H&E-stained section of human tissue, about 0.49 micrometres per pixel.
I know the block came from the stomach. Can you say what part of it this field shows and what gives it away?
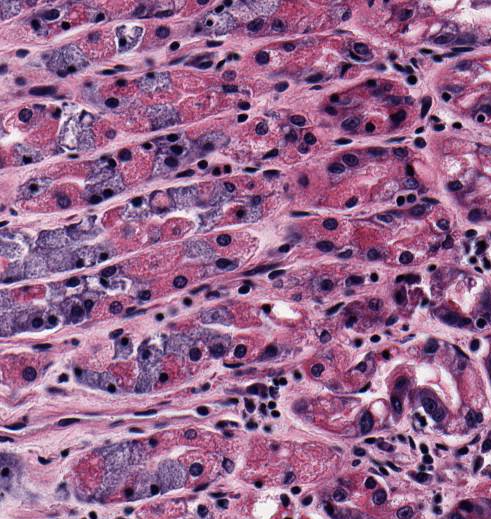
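Fundic glands. Glands closely packed and elongated, lying side by side and running roughly horizontally across most of the field, with thin strands of stroma between them.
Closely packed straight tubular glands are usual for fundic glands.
Commonest gland cell: the large parietal cell, with bright pink cytoplasm and a single round central nucleus. Chief cells with purple-blue granular cytoplasm form patches within the glands, mostly in the left half.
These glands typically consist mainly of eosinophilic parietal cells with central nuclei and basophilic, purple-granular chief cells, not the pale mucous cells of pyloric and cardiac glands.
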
